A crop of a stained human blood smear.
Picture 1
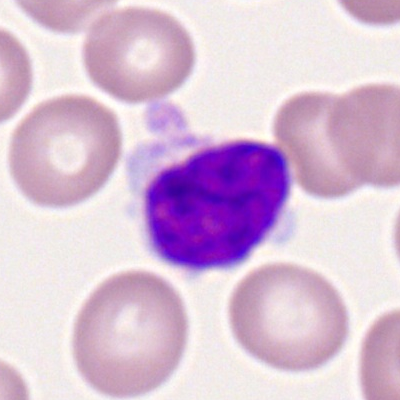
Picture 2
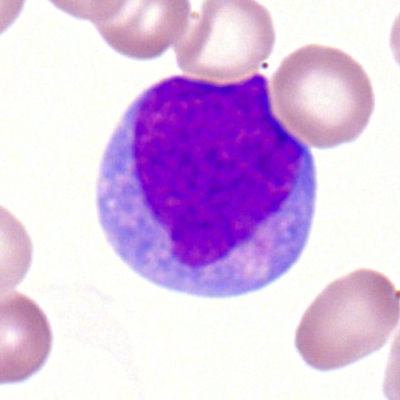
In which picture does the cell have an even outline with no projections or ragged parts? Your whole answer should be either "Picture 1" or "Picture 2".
Picture 2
